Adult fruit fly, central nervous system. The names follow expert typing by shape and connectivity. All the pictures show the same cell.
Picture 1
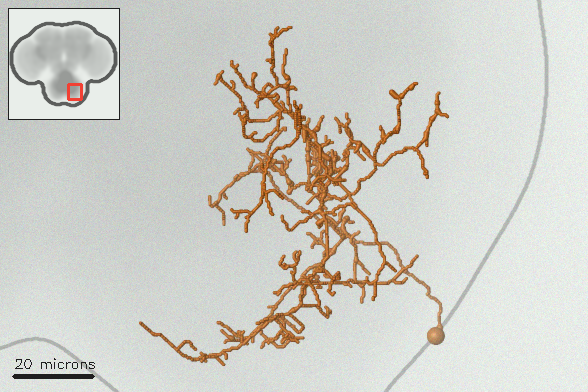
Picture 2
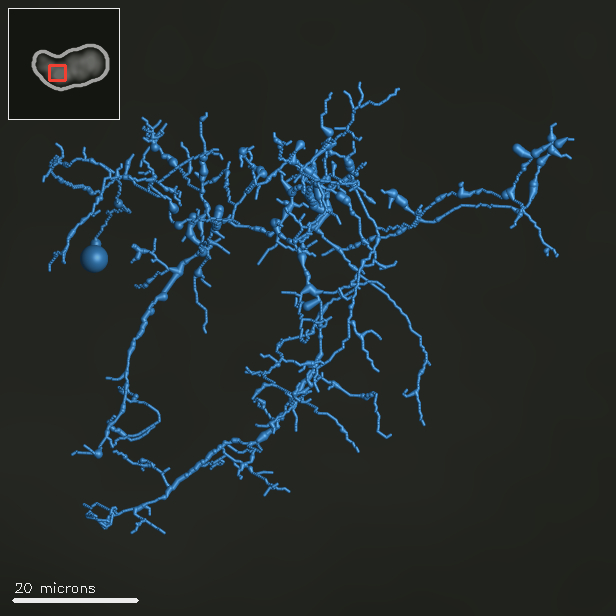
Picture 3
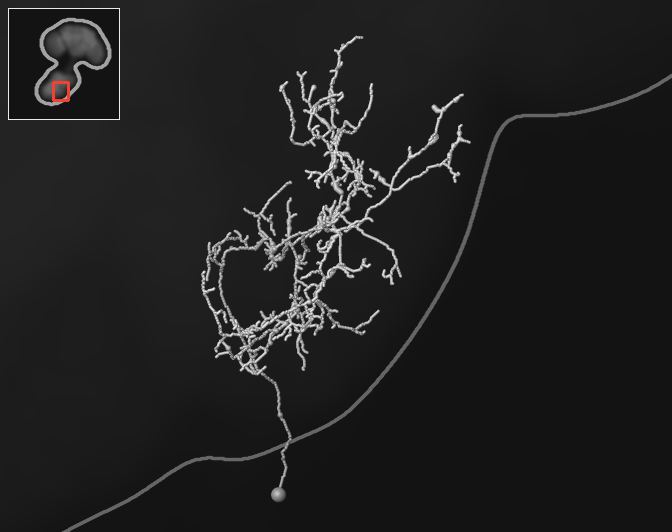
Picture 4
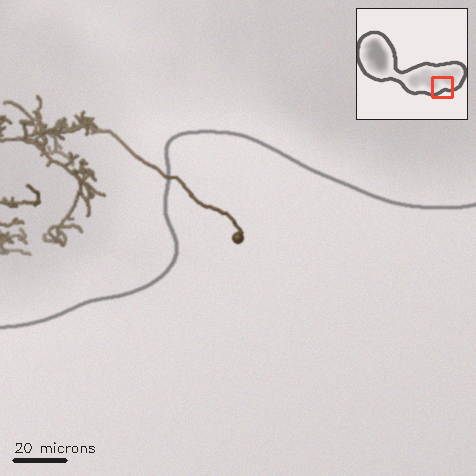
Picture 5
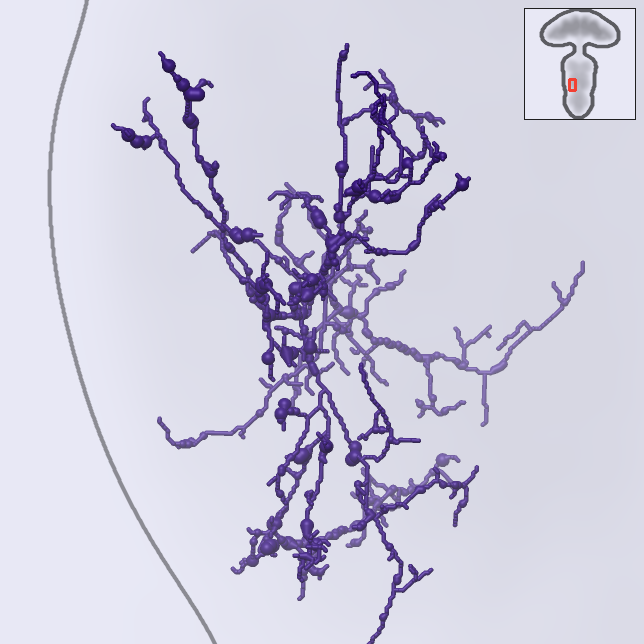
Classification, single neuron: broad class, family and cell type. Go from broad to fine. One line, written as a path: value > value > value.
nerve-cord intrinsic neuron > hemilineage 20A.22A > IN20A.22A055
